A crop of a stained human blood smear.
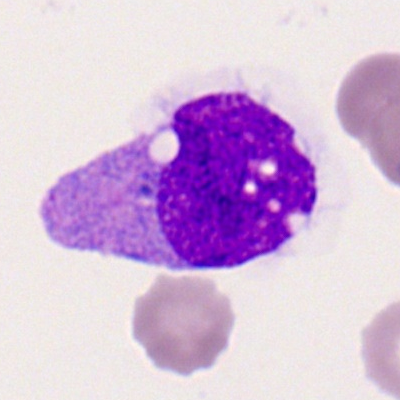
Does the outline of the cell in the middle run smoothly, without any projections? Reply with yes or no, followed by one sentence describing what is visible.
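No. A faint wispy fringe extends from the upper margin of the cell.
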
